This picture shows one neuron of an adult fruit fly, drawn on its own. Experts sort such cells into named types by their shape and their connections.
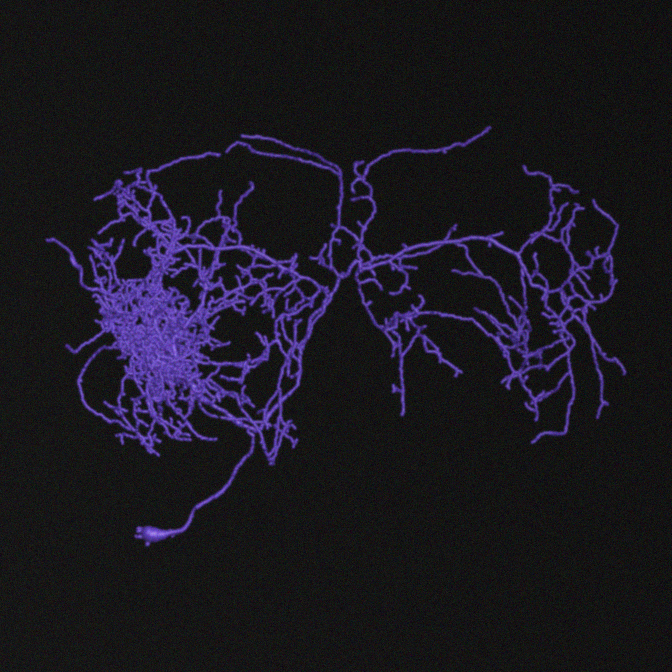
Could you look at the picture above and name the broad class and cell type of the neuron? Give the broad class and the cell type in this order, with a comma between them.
central-brain intrinsic neuron, WED184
